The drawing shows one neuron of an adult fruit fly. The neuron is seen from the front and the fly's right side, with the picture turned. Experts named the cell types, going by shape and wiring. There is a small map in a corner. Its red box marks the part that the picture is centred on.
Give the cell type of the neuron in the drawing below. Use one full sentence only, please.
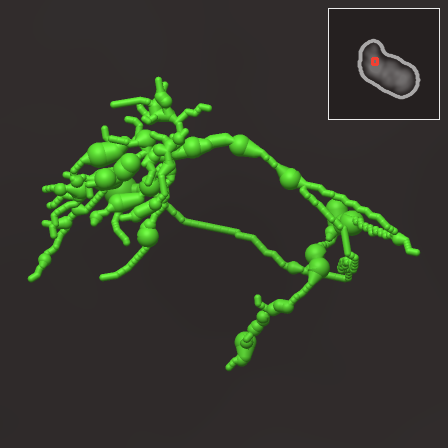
Included in the cell type T4c is this neuron.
